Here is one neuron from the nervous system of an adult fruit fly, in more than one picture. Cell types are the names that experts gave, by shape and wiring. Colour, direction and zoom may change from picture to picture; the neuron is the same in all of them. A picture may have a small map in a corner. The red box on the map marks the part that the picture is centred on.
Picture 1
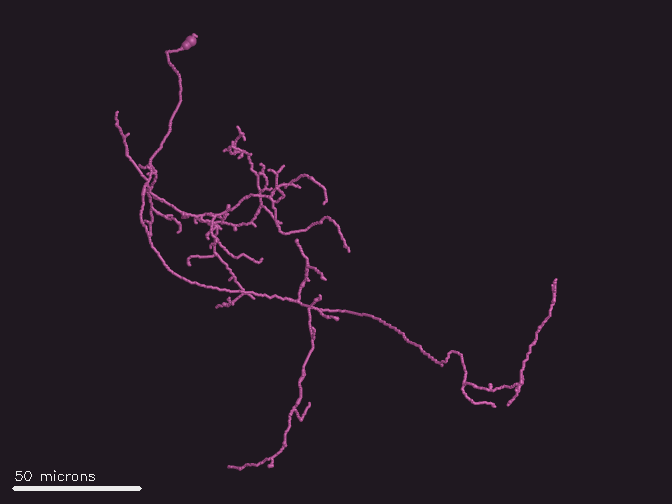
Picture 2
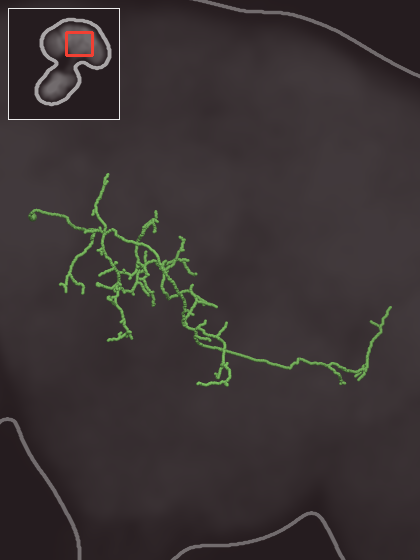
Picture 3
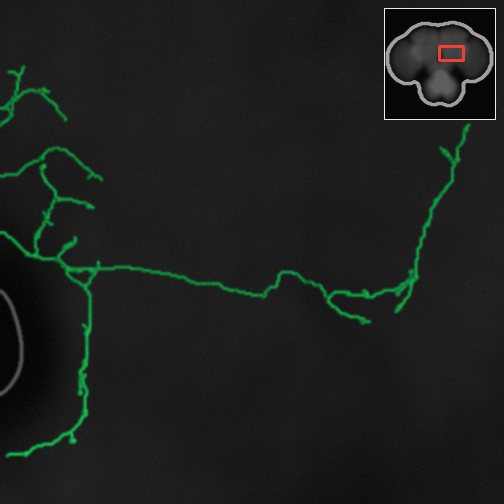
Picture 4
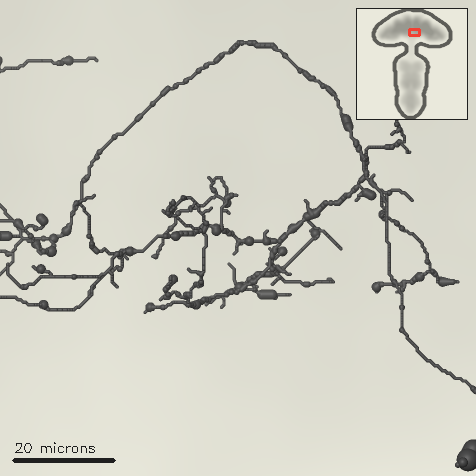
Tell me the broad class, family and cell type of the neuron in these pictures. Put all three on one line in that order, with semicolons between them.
central-brain intrinsic neuron; hemilineage DM6_central1; CB0221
